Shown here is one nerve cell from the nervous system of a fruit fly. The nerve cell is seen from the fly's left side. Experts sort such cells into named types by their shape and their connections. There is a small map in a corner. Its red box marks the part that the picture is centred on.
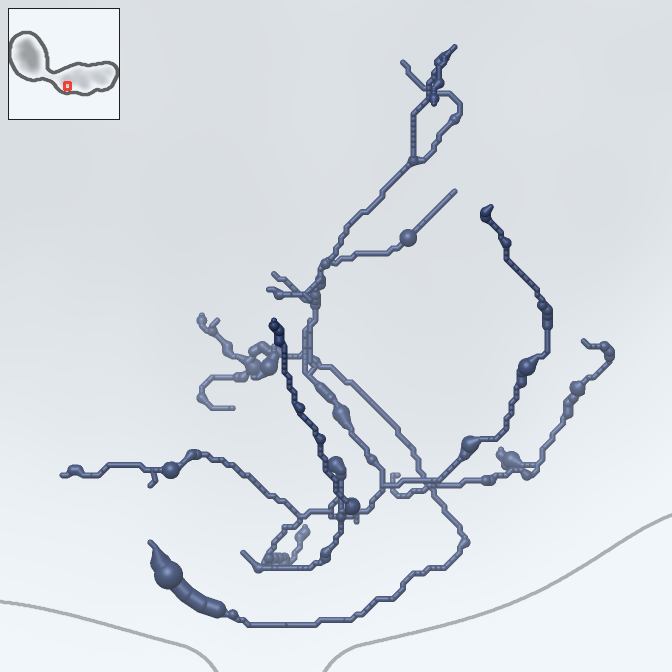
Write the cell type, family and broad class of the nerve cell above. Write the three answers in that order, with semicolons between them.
IN01B085; hemilineage 01B; nerve-cord intrinsic neuron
